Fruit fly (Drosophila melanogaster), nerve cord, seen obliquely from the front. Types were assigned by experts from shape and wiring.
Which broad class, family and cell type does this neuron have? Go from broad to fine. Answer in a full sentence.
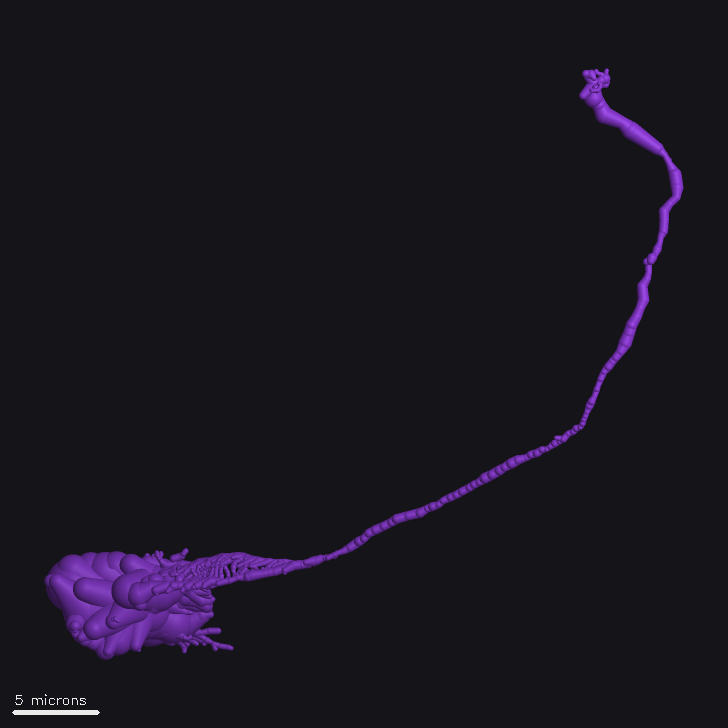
A sensory neuron entering the nerve cord of class mechanosensory tactile, type SNta43.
